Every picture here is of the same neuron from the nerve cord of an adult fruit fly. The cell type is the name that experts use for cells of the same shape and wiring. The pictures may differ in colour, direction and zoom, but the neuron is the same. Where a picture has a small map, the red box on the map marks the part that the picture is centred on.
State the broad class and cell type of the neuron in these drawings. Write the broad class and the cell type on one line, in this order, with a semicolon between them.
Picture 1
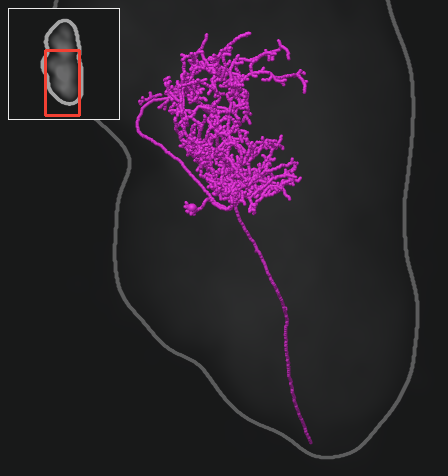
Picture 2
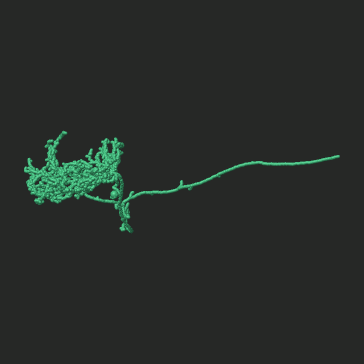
ascending neuron; ANXXX145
